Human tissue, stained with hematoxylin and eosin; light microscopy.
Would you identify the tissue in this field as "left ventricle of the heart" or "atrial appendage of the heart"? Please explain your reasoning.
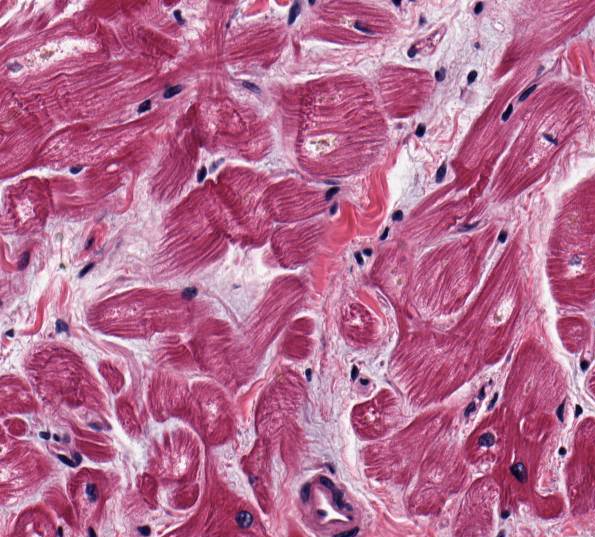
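Atrial appendage of the heart.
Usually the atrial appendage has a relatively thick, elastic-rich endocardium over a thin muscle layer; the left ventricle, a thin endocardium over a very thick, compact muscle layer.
Fibres here run many ways, cut lengthwise, obliquely and crosswise. Cytoplasm deep pink-red; many cross-cut fibres show a pale central zone.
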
